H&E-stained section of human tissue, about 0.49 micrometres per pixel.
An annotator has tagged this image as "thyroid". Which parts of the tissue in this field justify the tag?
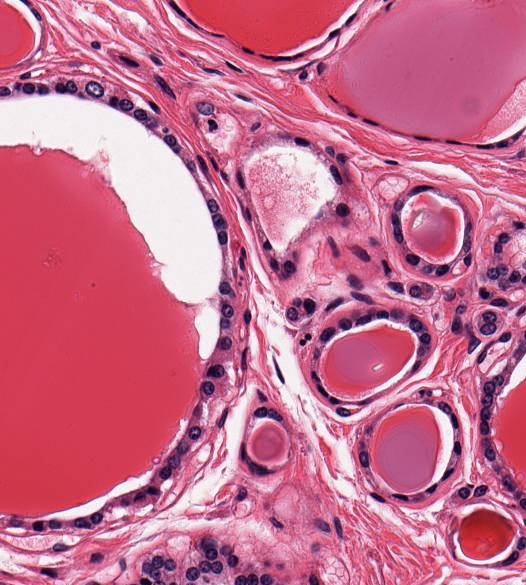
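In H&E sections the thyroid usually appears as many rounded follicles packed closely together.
First point: this field is made of closed, rounded follicles, which fits that pattern for the thyroid.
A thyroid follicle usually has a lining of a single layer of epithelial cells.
Second point: here each follicle is lined by one layer of flattened to low cuboidal cells, which agrees. Further, as simply observed: the follicles are very unequal in size, the largest filling most of the left side, and a cluster of small follicles sits in the centre and lower right. The lining cells carry small, round, dark-staining nuclei arranged in a ring around each lumen.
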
